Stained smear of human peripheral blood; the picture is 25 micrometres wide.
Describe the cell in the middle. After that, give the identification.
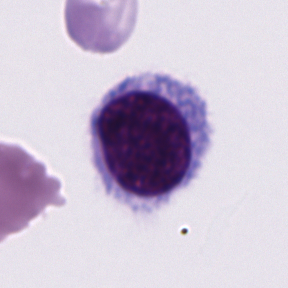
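Measured first, the cell is about 12 by 10 micrometres, with a nucleus of about 9 by 8 micrometres occupying about 60% of its area. In shape the nucleus is round to oval, without lobes or deep indentation. Its chromatin is dark purple, condensed and mottled in texture. The cytoplasm, stained blue, forms a rim that is thinnest on the left of the nucleus and widens toward the upper right. We are looking at a hairy cell.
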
